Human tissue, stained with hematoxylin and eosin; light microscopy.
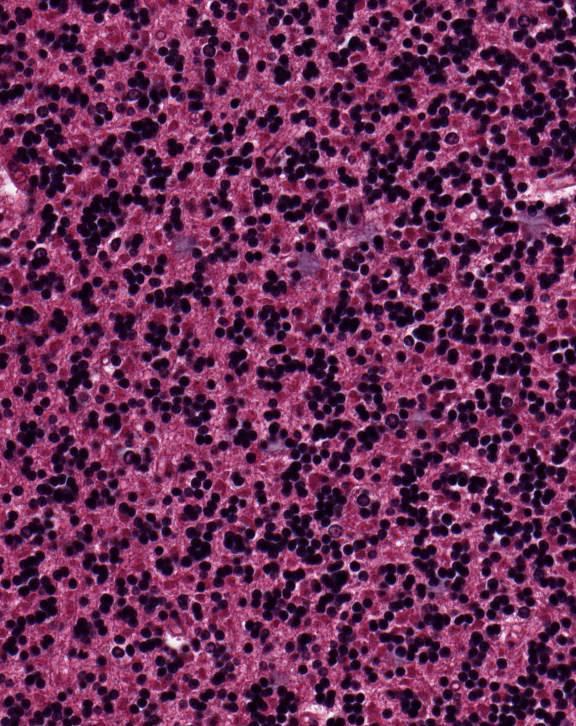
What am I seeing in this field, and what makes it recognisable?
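Granular layer of the cerebellum, this one. Small round cells pack the whole field densely, with no layering, glands or other units. Their nuclei are small, round, uniform and dark with haematoxylin, with pink, finely fibrillary material in between.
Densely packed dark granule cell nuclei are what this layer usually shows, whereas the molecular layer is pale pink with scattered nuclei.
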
